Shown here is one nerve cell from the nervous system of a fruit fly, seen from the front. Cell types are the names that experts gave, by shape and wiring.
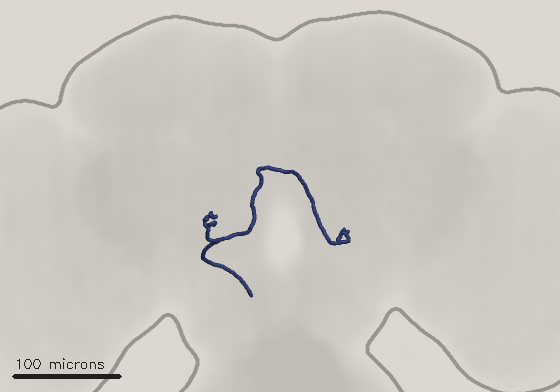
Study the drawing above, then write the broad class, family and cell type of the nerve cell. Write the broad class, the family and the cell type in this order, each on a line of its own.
sensory neuron entering the brain
class olfactory
ORN_VA7l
